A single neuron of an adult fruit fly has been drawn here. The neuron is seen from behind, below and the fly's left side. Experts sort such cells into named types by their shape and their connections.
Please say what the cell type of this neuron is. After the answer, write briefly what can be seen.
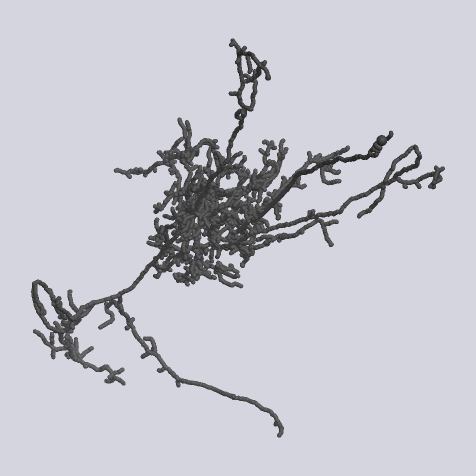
It is of cell type IN06B008. It is a nerve-cord intrinsic neuron. The picture shows dozens of branch ends. In this view it is about as wide as it is tall.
